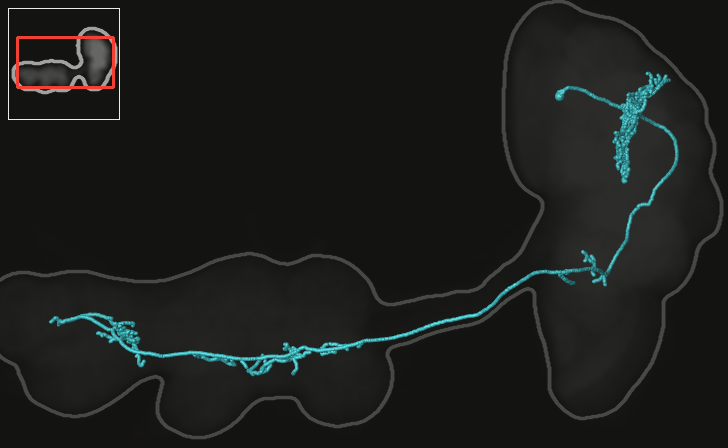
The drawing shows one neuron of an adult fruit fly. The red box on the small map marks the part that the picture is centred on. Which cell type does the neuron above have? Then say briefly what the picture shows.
The cell type is DNp60. This is a descending neuron. Its cell body lies at the upper right of the picture. In this view it is wider than it is tall.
